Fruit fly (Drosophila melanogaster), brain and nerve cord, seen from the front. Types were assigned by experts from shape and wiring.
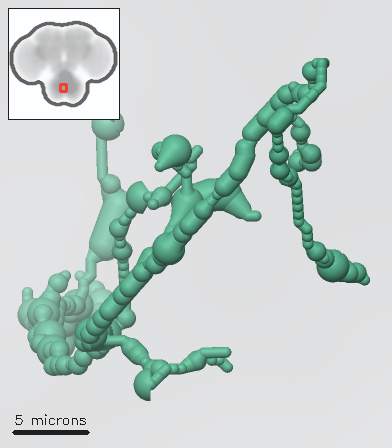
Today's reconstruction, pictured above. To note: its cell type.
SNpp40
